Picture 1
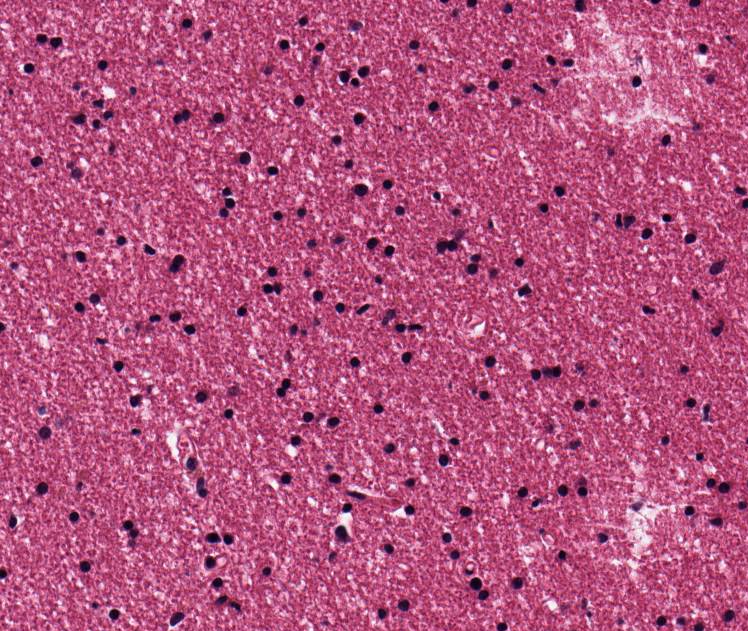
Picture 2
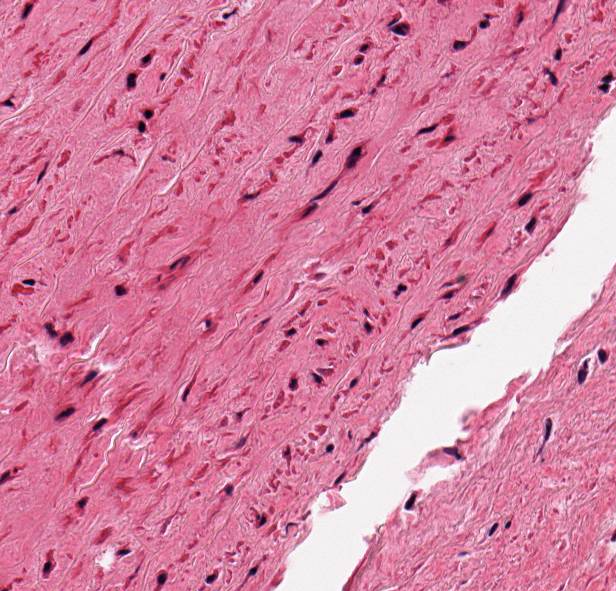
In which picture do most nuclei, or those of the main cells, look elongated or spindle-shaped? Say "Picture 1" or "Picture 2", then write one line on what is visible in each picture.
Picture 2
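Picture 1: Most nuclei are small, round and deeply stained dark purple.
Picture 2: Most nuclei are dark-staining and elongated, lying along the line of the fibres.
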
